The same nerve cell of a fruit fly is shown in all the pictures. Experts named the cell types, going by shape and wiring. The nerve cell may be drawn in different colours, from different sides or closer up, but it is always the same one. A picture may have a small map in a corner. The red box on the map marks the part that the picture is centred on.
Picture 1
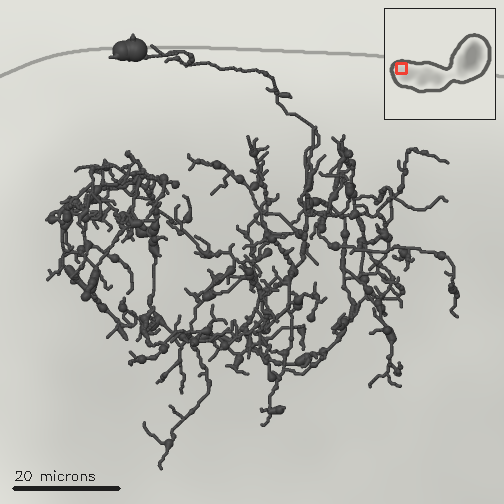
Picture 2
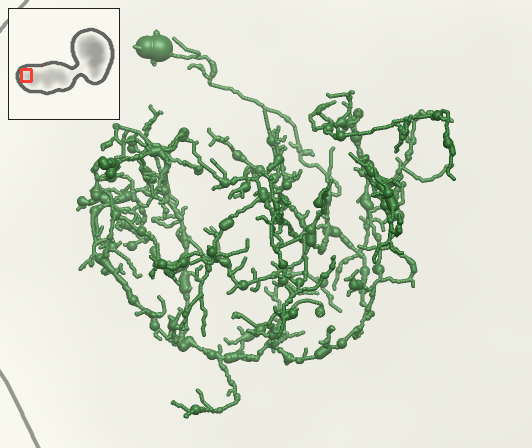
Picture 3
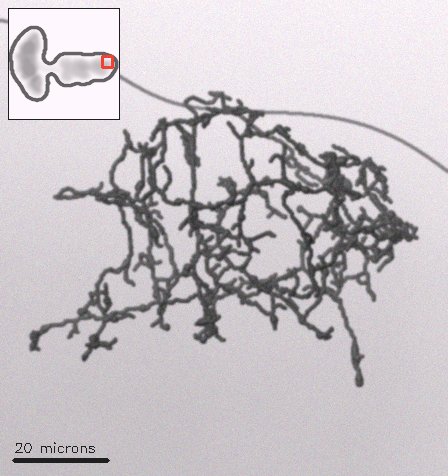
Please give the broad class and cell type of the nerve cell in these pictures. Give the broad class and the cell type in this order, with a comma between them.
nerve-cord intrinsic neuron, INXXX394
